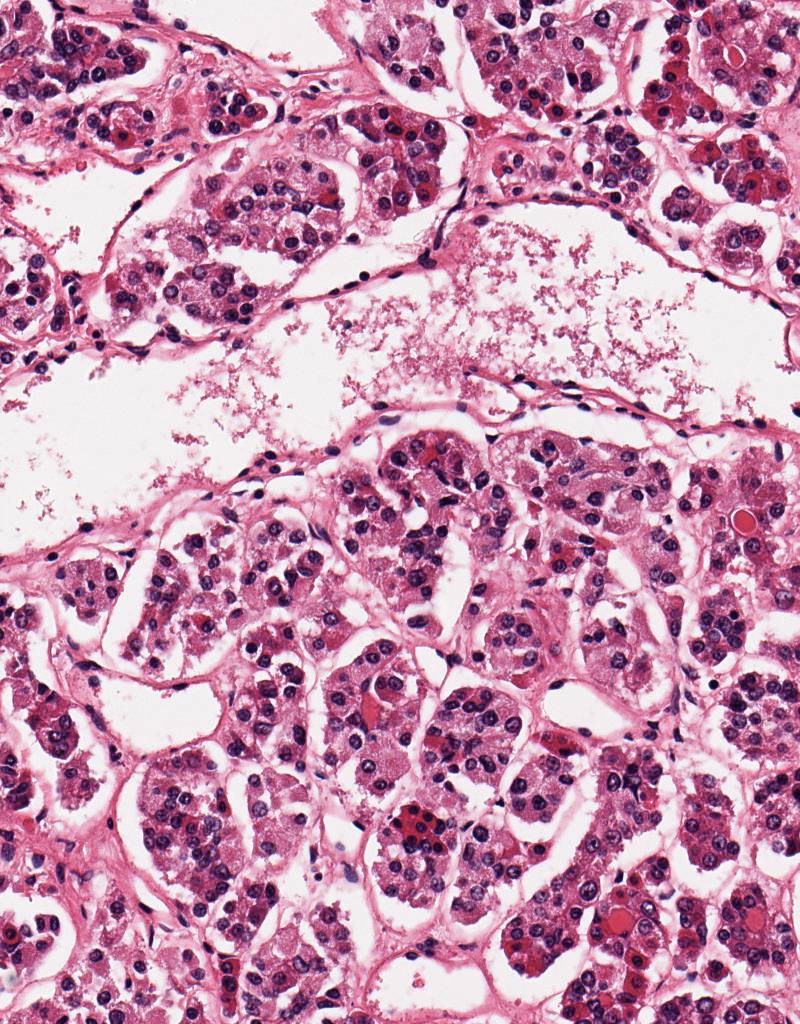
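Pituitary, haematoxylin and eosin. Cells throughout the field are grouped in small rounded nests separated by thin septa. Within the nests, cells with bright red cytoplasm are scattered among more numerous cells with paler, finely granular pink-purple cytoplasm. The septa are delicate pink strands containing flattened, elongated nuclei. No fat cells are present anywhere.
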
